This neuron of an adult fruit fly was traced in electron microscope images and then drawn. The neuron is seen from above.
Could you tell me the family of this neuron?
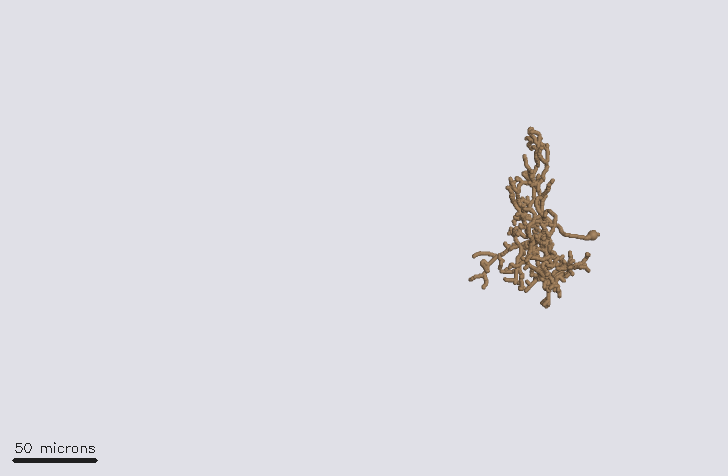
hemilineage WEDa1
